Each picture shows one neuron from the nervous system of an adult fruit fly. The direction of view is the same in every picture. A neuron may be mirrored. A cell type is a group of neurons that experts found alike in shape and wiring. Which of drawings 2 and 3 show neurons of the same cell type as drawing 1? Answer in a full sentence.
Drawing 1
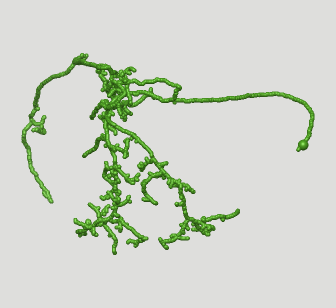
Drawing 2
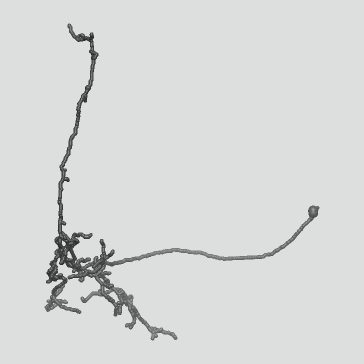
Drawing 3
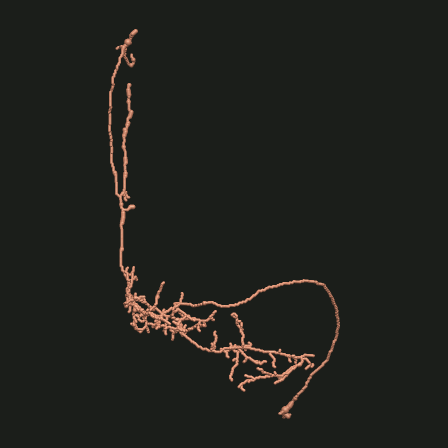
None of them is of the same cell type.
